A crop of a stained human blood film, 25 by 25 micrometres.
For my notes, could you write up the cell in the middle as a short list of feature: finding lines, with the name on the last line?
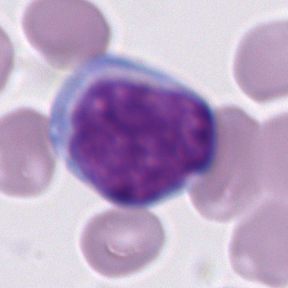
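Cell dimensions: about 15 by 13 micrometres
Nuclear dimensions: about 13 by 11 micrometres
Nuclear share of area: about 70%
Nuclear position: off-centre, toward the right side
Cytoplasm: a narrow pale-blue rim, widest along the left and upper edge
Vacuoles: none in the cytoplasm
Cell outline: smooth and rounded, without surface projections
Identity: myeloblast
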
